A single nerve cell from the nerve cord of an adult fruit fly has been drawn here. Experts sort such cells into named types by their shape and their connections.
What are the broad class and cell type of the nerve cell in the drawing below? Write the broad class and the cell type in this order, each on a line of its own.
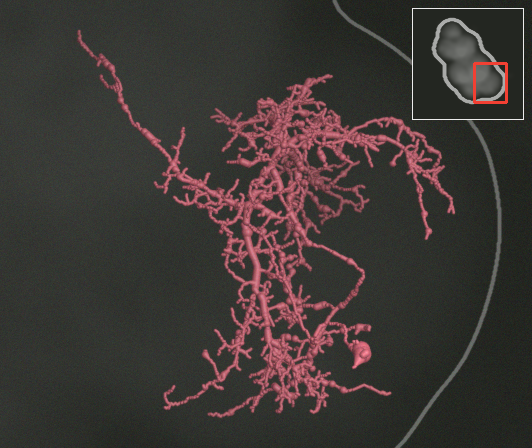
nerve-cord intrinsic neuron
INXXX468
